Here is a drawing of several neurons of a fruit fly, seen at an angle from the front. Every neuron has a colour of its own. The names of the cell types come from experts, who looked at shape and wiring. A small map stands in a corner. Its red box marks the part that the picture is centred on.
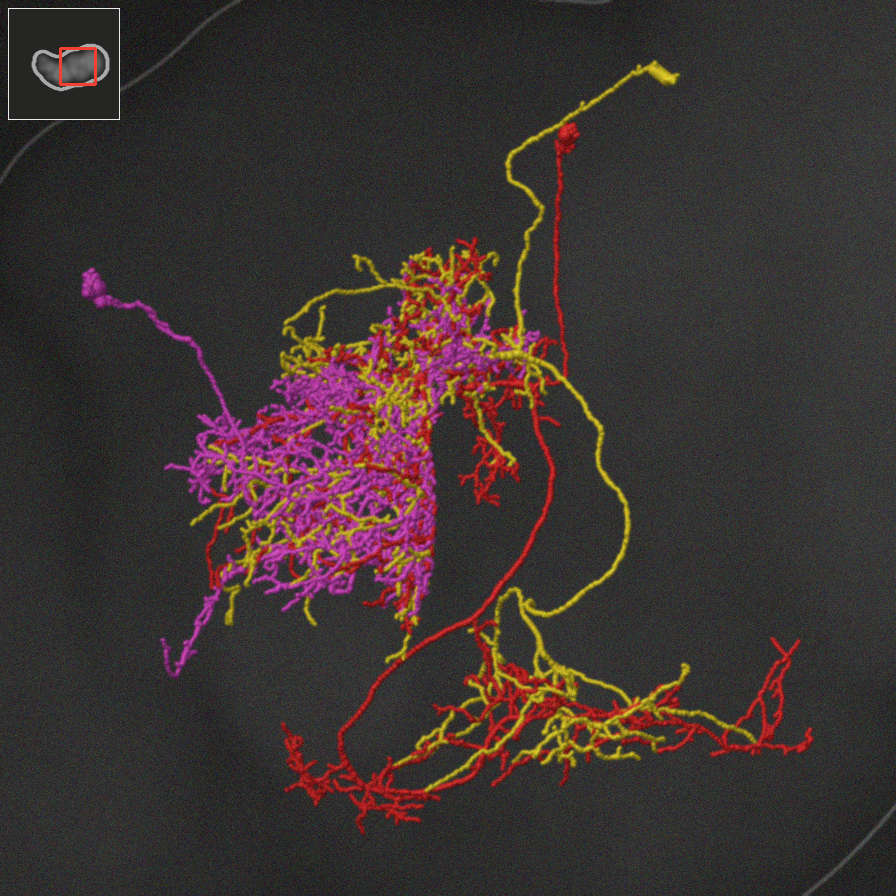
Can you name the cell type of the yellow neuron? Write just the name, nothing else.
CL211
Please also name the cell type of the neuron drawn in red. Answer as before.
CL213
